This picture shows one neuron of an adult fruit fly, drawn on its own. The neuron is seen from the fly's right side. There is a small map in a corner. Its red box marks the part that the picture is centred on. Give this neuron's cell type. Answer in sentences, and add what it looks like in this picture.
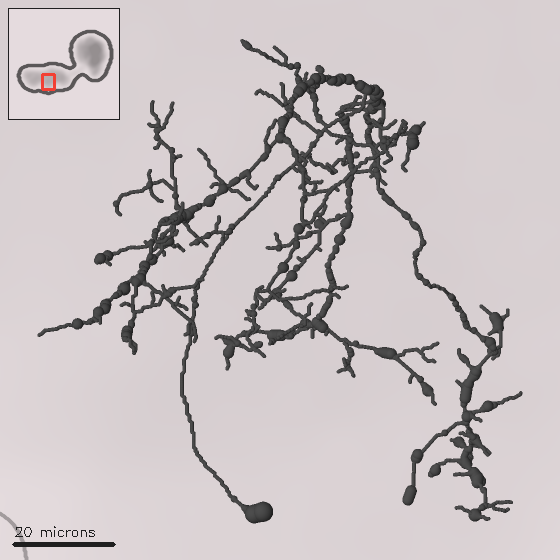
Its cell type is IN12B072. This is a nerve-cord intrinsic neuron. The cell body can be seen at the bottom of the picture. From left to right in the picture it spans about 95 microns.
